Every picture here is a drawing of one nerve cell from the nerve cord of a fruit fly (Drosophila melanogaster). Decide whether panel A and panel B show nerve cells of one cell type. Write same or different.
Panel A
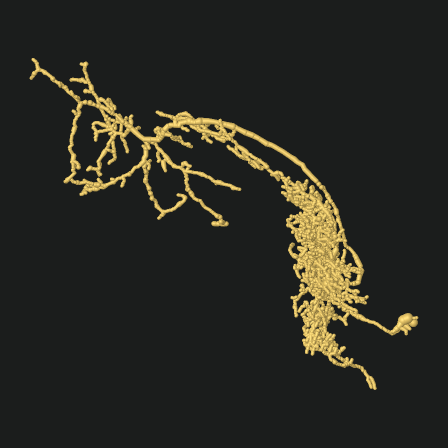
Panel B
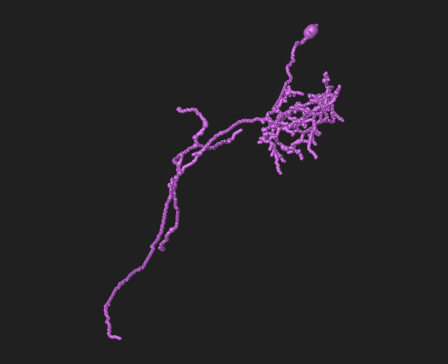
different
